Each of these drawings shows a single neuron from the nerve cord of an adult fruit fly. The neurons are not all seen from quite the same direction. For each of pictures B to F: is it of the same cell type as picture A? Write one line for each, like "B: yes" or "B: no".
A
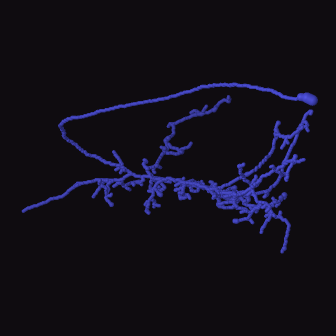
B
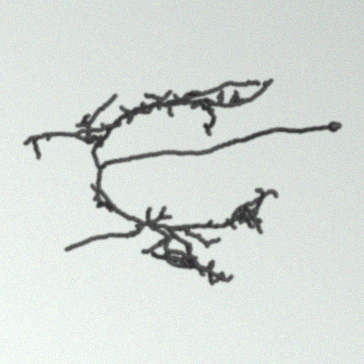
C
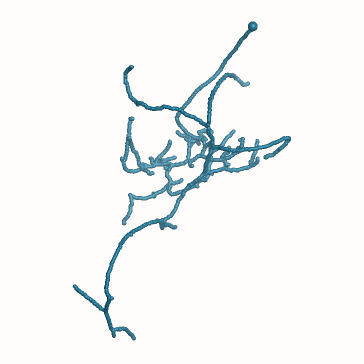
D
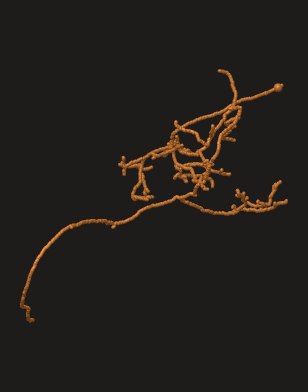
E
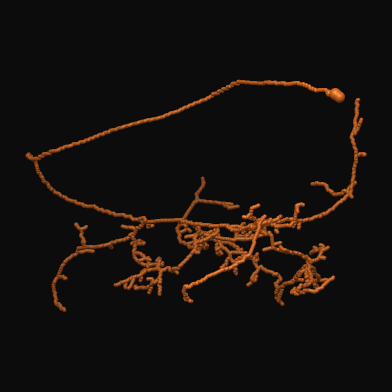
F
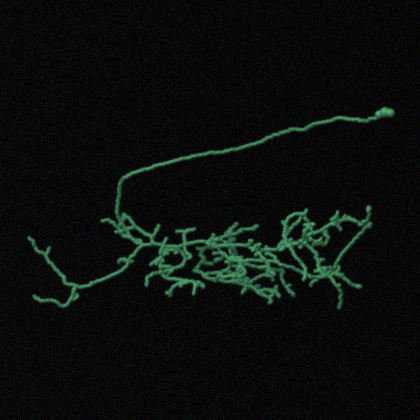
B: yes
C: no
D: no
E: yes
F: yes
